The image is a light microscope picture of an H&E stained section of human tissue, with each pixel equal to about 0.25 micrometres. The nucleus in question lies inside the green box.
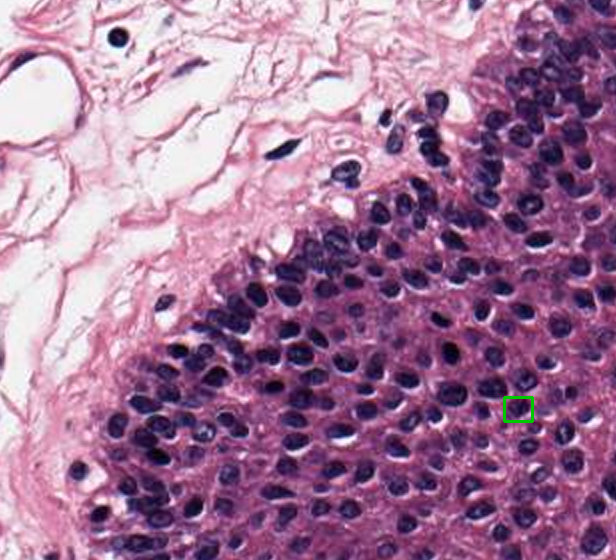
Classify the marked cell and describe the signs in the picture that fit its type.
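The marked cell is a squamous epithelial cell. The nucleus is surrounded by pink cytoplasm, and no sharp outline separates this cell from its neighbours. The cell lies within a crowded sheet of cells whose oval dark nuclei are closely packed on every side, away from the loose fibrous tissue at the top left of the field.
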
